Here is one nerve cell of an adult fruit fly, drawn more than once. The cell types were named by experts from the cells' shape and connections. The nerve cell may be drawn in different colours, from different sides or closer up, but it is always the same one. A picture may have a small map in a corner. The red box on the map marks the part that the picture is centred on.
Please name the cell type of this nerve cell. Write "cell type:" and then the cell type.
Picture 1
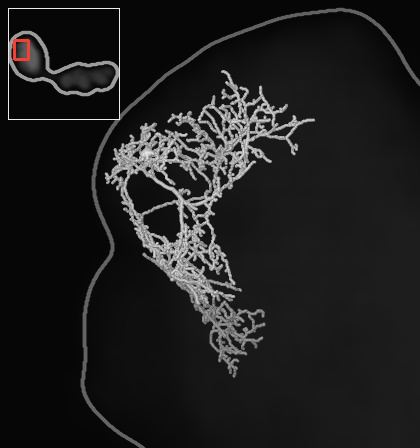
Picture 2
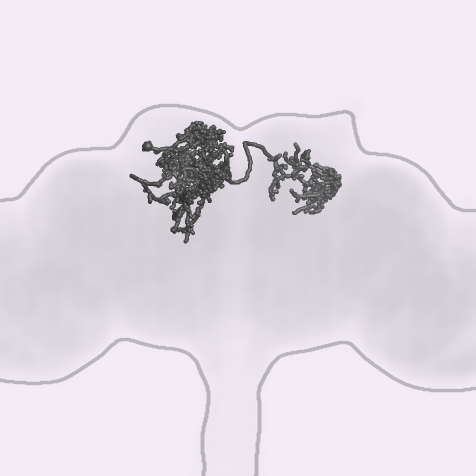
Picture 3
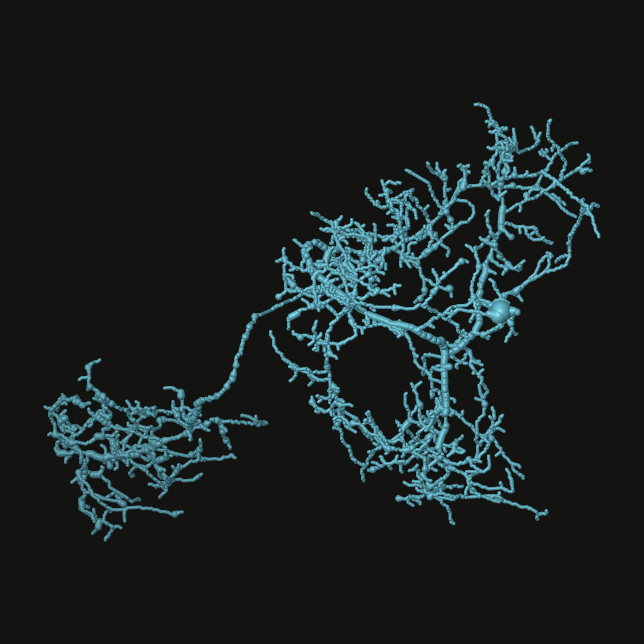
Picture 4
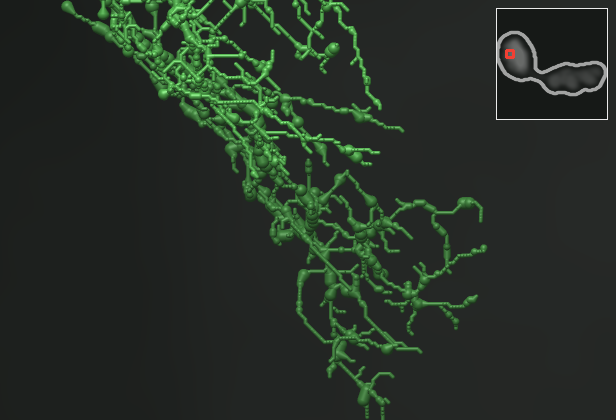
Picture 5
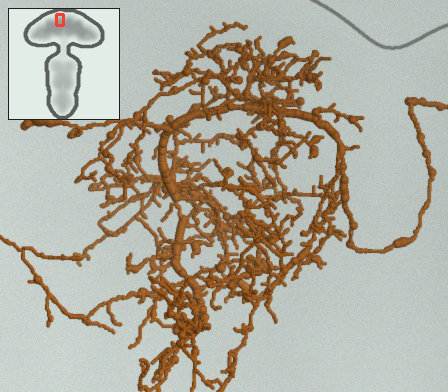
cell type: CRE013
